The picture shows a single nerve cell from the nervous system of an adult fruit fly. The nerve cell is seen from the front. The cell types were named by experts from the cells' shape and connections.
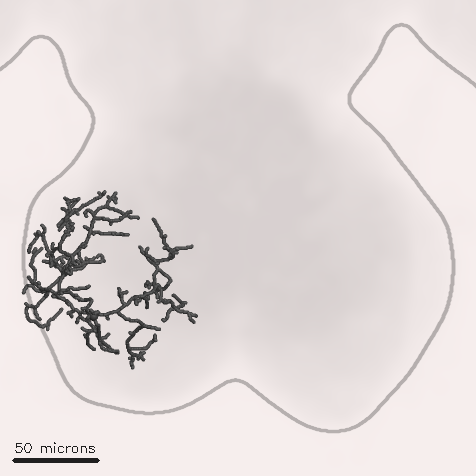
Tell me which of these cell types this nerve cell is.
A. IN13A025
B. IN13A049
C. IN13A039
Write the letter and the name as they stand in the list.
B. IN13A049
